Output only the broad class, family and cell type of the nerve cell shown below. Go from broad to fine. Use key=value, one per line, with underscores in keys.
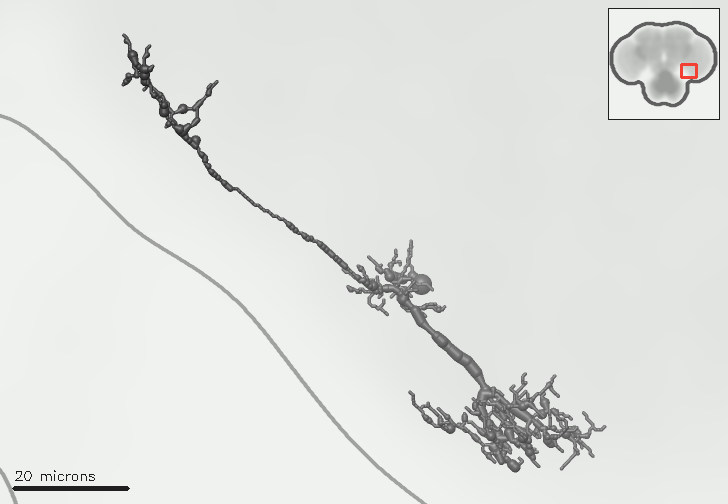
broad_class=optic-lobe intrinsic neuron
family=Y
cell_type=Y3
